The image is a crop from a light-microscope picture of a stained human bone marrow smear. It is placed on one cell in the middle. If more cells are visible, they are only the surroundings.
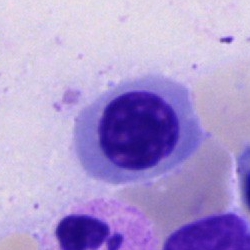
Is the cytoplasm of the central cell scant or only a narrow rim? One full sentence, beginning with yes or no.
No, this cell has broad cytoplasm around its nucleus.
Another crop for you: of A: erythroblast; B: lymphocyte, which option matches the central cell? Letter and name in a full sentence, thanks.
The one to choose is option A, as the cell in the middle is an erythroblast.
